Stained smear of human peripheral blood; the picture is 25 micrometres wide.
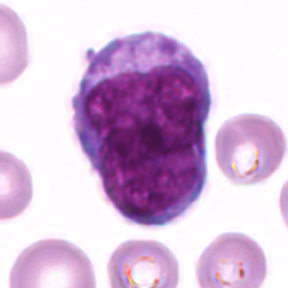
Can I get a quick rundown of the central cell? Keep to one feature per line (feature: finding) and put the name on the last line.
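Nucleus: fills most of the cell, notched on the right side
Cytoplasm: scant, widest above the nucleus
Edge: small bleb projecting at the upper left
Verdict: atypical promyelocyte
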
